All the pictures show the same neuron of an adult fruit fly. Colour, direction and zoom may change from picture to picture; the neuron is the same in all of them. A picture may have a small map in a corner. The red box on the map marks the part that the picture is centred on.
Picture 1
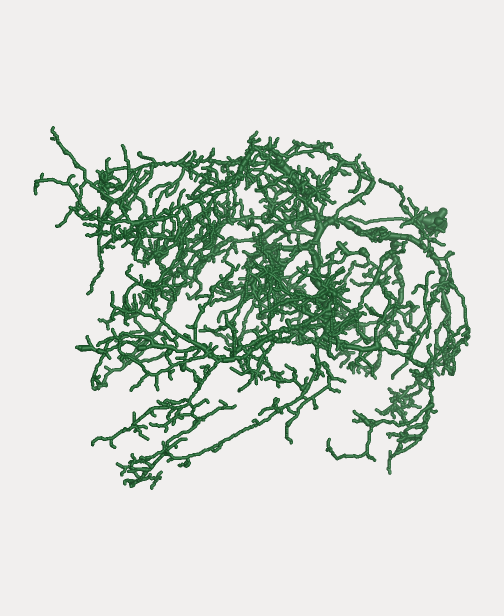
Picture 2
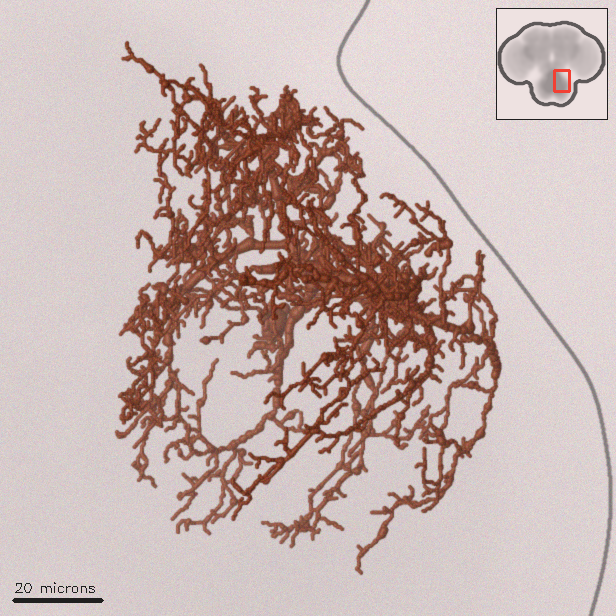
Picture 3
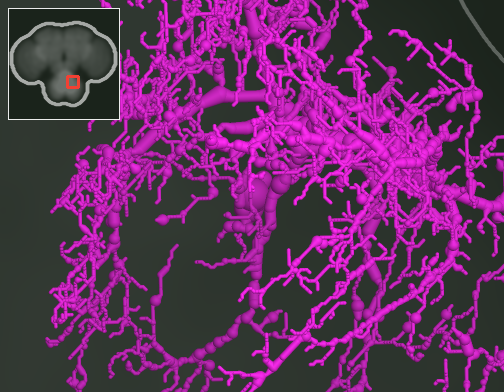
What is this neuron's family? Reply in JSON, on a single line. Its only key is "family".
{"family": "hemilineage 20A.22A"}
